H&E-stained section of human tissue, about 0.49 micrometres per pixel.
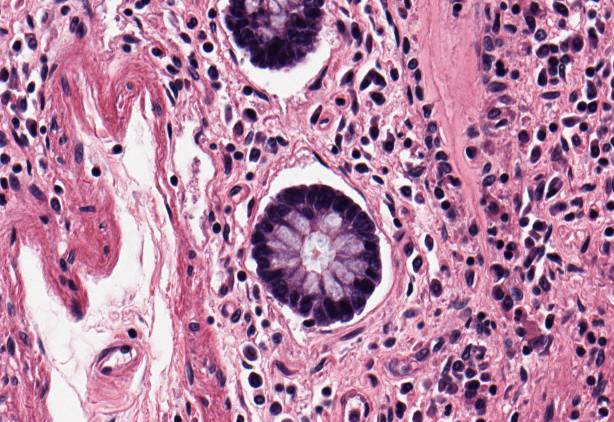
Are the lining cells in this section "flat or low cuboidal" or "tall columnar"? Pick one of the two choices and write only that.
Tall columnar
